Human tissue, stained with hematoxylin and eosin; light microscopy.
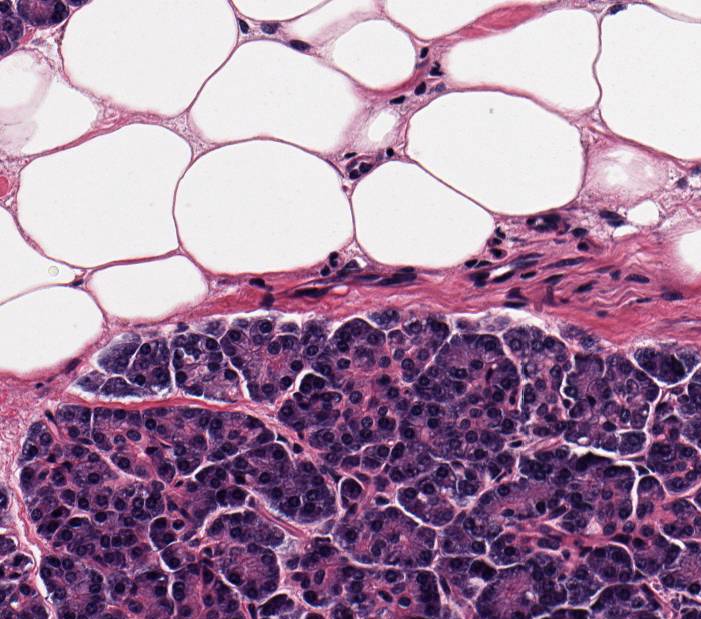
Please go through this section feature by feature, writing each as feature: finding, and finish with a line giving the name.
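Upper half: fat.
Lower half: densely cellular glandular tissue.
Between them: horizontal band of pink fibrous connective tissue, elongated dark nuclei.
Glandular cells: small rounded clusters, thin clefts, delicate septa.
Nuclei: one per cell, round.
Name: pancreas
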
